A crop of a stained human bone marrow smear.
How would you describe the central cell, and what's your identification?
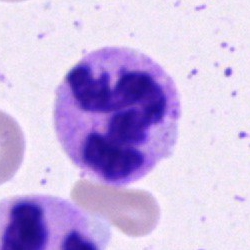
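Central cell: chromatin dense, coarsely clumped, dark purple; nucleoli not visible. Cytoplasm abundant and pale lilac, with no vacuoles seen. Name: segmented neutrophil.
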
